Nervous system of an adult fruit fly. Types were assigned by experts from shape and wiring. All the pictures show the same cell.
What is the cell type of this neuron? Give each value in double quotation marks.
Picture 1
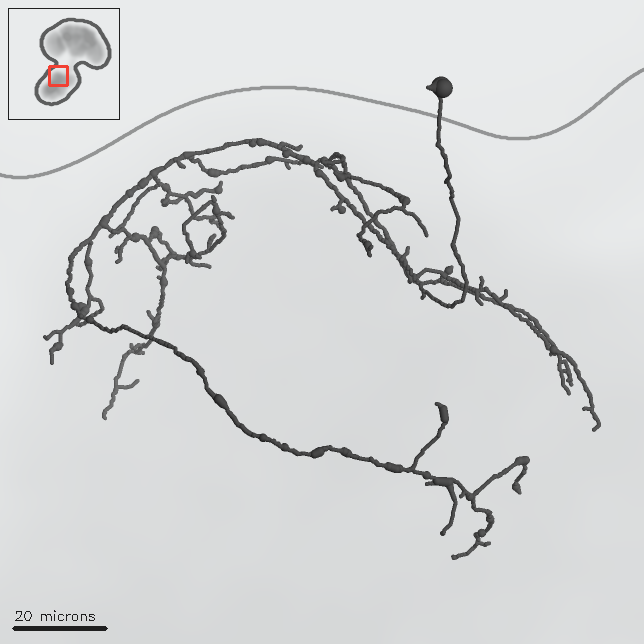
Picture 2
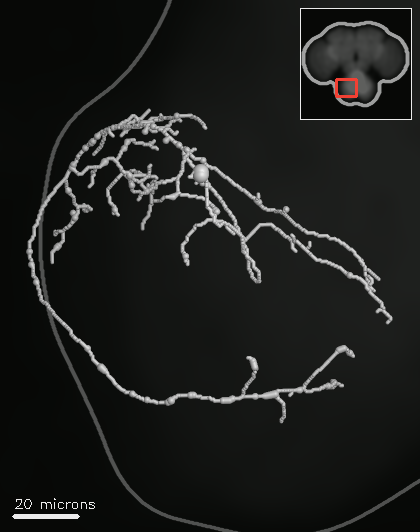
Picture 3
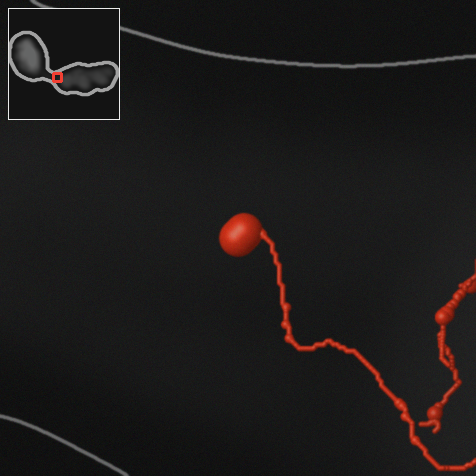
"IN08A036"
